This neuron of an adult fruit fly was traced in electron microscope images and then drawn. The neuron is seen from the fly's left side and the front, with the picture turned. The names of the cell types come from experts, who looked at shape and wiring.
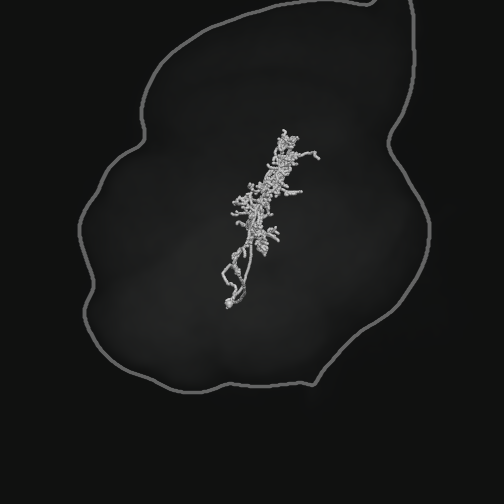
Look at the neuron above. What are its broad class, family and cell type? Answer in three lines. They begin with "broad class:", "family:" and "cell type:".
broad class: central-brain intrinsic neuron
family: hemilineage AOTUv3_ventral
cell type: PS080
